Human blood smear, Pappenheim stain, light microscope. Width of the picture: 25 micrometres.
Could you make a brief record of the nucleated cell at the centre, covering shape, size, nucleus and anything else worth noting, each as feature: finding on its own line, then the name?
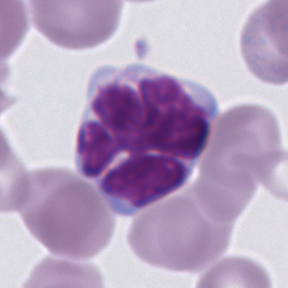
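Outline: irregular and somewhat angular, not smoothly round
Cell size: about 13 micrometres across
Nucleus: about 11 micrometres across, filling about 80% of the cell's area
Chromatin: deep purple, dense throughout the lobes
Cytoplasm: pale blue, only a thin rim around the nucleus
Name: large granular lymphocyte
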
